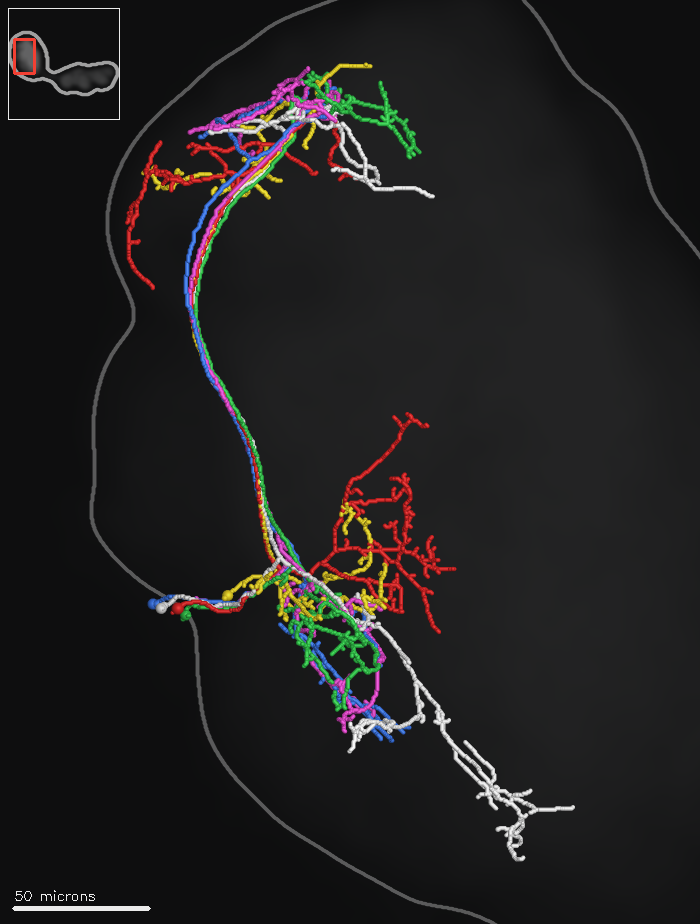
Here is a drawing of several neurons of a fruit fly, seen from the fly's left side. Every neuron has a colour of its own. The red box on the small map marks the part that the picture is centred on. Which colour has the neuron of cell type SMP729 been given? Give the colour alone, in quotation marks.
"blue"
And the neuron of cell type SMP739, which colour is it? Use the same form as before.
"green"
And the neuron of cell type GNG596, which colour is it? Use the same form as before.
"magenta"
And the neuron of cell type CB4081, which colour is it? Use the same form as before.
"white"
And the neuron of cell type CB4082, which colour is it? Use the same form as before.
"yellow"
